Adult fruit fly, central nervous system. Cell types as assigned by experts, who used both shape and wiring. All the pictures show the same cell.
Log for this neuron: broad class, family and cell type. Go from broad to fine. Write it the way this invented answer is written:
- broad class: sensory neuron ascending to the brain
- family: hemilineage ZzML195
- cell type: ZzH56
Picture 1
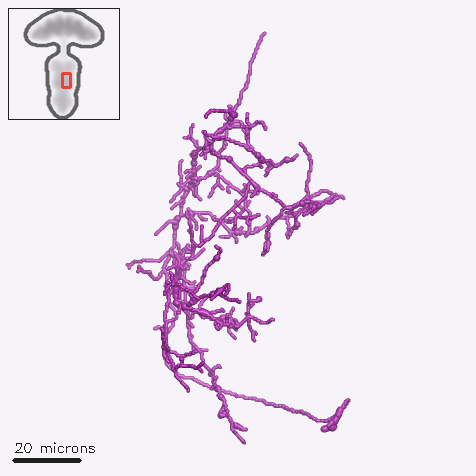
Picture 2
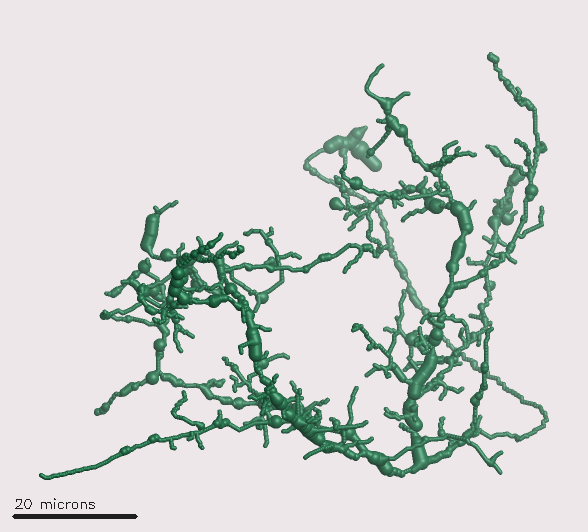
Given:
- broad class: nerve-cord intrinsic neuron
- family: hemilineage 11A
- cell type: IN11A037_b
